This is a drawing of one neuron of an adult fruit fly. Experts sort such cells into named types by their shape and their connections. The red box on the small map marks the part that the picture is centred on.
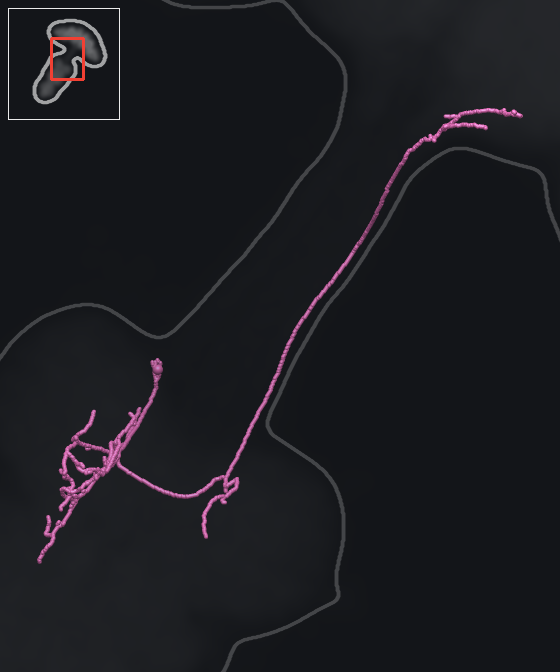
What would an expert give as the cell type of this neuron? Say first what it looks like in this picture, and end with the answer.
It runs through the neck, between the brain and the nerve cord. The cell body is on the left of the picture. It is an ascending neuron. The cell type is AN07B069_b.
